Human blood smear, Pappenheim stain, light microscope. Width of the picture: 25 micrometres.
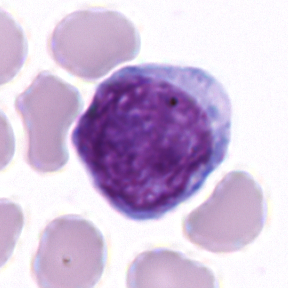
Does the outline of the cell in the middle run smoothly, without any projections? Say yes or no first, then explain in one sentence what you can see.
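Yes. The cell outline is roughly round with a smooth edge.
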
